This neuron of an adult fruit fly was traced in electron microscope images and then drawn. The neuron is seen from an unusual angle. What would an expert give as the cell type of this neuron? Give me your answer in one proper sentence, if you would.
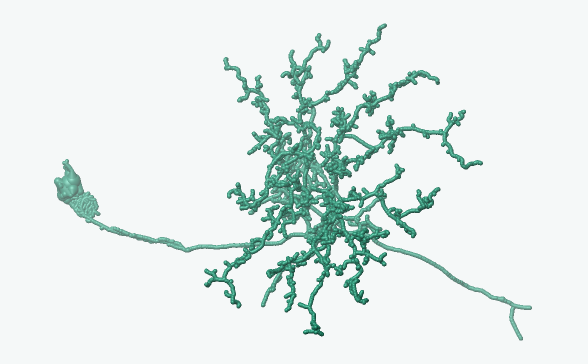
This neuron is recognized as the cell type Lawf1.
